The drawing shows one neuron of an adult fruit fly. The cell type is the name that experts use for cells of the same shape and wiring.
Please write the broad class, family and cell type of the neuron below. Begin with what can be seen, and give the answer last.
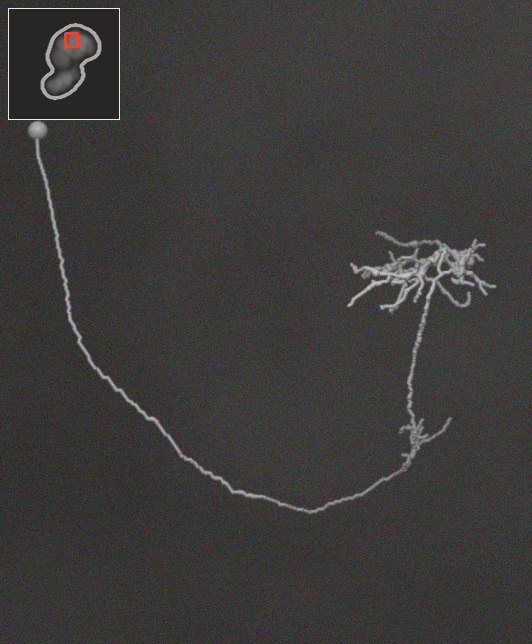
Dozens of branch ends can be seen. As drawn here it is about as wide as it is tall. It is a central-brain intrinsic neuron. Its family is called class CX. Its cell type is vDeltaI_b.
